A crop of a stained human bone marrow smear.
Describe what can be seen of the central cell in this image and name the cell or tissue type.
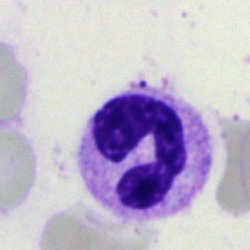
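The outline of the cell is round and smooth. Its nucleus is bent into a C shape open toward the left, with dark purple, coarsely clumped chromatin. The cytoplasm contains no vacuoles. The cell is a segmented neutrophil.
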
